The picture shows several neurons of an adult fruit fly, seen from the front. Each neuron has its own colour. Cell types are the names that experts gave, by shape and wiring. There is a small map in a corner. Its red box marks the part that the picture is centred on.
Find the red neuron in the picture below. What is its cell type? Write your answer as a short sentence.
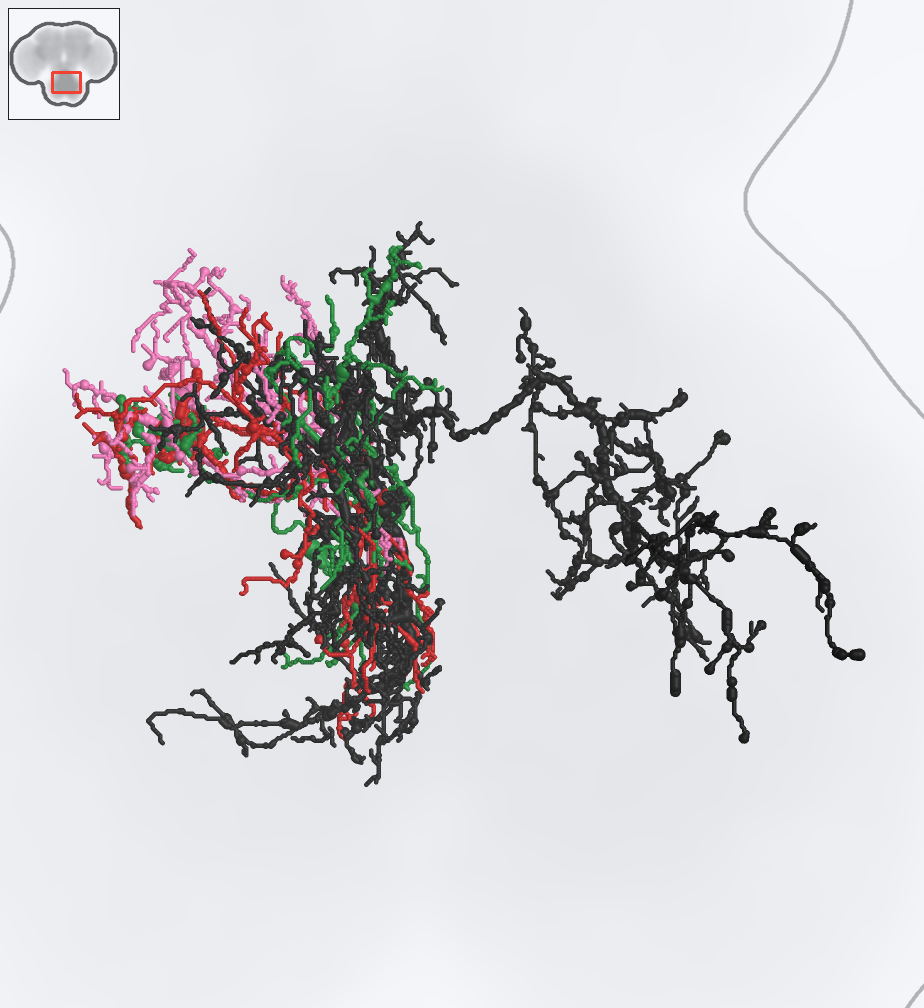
The cell type is IN21A051.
